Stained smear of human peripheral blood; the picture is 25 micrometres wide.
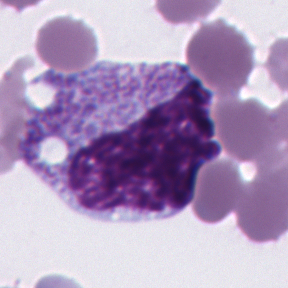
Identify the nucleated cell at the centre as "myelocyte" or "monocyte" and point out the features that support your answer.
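It's a myelocyte, not a monocyte.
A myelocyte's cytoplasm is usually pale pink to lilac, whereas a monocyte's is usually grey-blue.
Here the cytoplasm is plentiful and pale lilac-grey, and that lilac tone sides with the myelocyte. Beyond that, fine purple granules are scattered densely through it, two clear round vacuoles sit on the left side, and the chromatin is dark purple and coarsely clumped.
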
